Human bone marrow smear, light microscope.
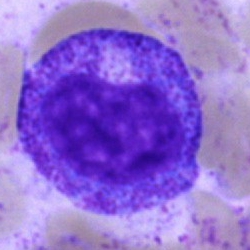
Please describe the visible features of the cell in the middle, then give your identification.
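Outline roughly round. Nucleus a single unlobed mass. Cytoplasm packed with coarse dark purple granules, thinner in a paler zone above the nucleus. Promyelocyte.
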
